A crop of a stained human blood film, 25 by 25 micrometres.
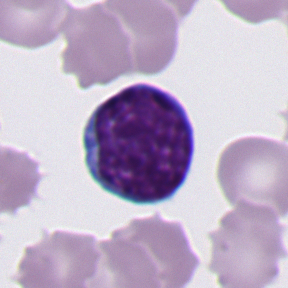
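Typical lymphocyte, the nucleated cell at the centre of a stained peripheral blood smear. The outline is round and smooth, and the cell surface bears no projections. The chromatin is dark purple and coarsely clumped, and no nucleoli can be seen in the nucleus.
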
